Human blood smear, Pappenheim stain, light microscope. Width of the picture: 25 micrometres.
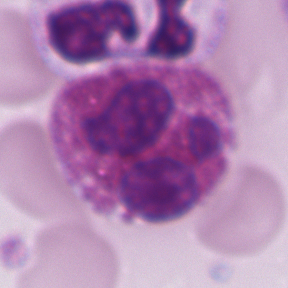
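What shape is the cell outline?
Roughly round.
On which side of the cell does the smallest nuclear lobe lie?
On the right side.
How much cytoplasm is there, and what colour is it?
It is plentiful and pinkish-violet.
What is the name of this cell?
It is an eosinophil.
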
